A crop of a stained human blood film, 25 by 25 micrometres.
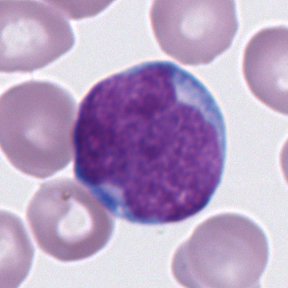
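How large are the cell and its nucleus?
The cell is about 14 micrometres across; the nucleus is about 13 micrometres across and fills about 80% of the cell's area.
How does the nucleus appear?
It is indented at its upper right edge, and its chromatin is finely stippled rather than coarsely clumped.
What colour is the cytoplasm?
Blue, with a paler patch lying at the upper right of the nucleus.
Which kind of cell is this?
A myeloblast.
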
